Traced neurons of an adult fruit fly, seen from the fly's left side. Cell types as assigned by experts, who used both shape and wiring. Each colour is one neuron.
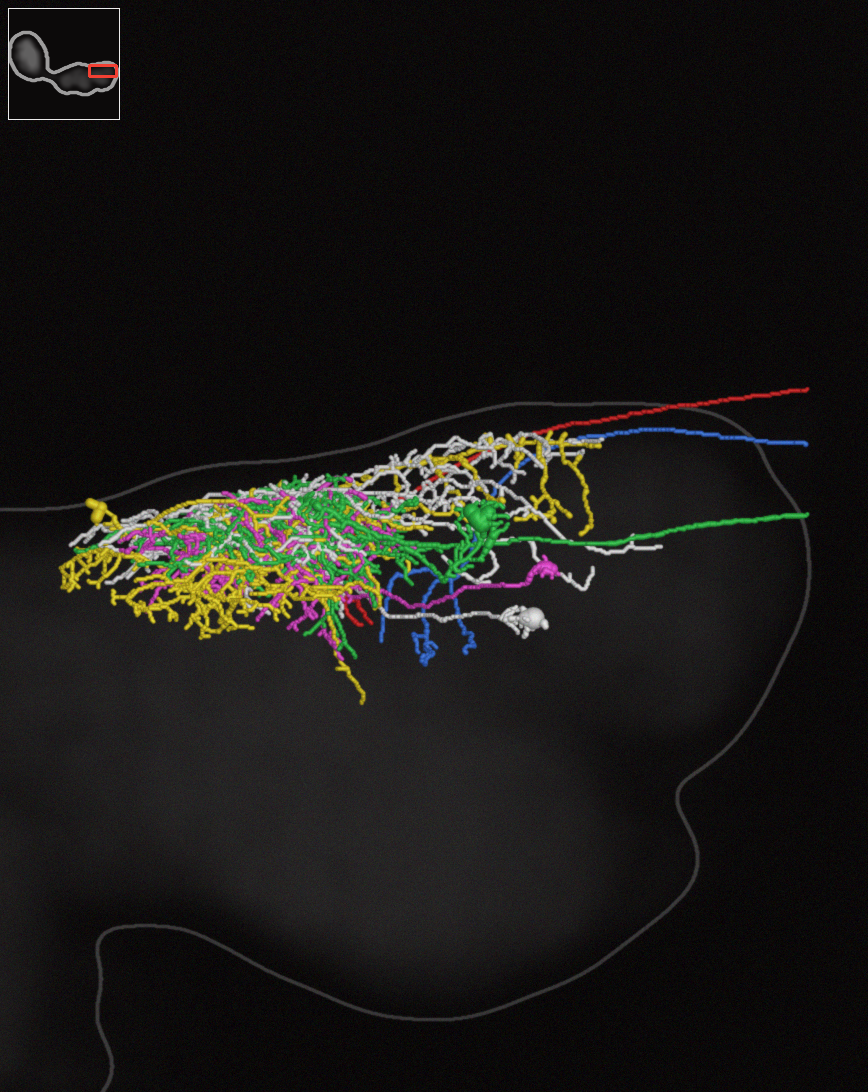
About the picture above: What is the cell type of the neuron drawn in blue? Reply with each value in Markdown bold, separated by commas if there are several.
**SNxx14**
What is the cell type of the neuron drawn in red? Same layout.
**SNxx03**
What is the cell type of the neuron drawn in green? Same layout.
**MNad11**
